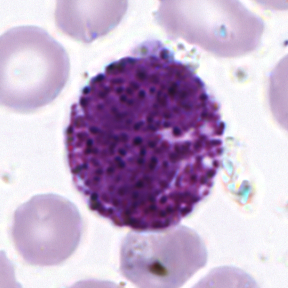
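Basophil, middle of the field. Coarse dark purple granules pack the cell and conceal the nucleus beneath them. They also reach right to the edge, so the outline is bumpy. One further point: a small pale gap runs across the right half of the cell.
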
